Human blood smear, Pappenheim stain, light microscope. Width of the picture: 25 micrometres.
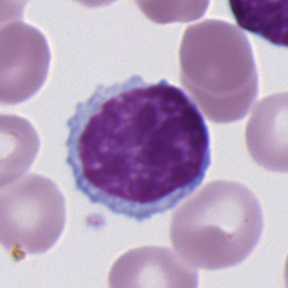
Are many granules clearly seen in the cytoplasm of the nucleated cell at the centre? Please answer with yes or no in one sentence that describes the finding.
No, not a single granule can be seen in its cytoplasm.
